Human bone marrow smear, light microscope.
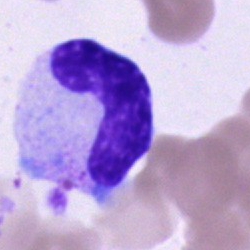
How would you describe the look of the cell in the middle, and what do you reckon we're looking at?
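A thick curved band of nucleus, bent into a C shape, runs along the top and right side of the cell. Its chromatin is dense and dark purple, with small paler flecks. Within the curve of the nucleus, pale lilac-grey cytoplasm fills the left part of the cell. This is a band neutrophil.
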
